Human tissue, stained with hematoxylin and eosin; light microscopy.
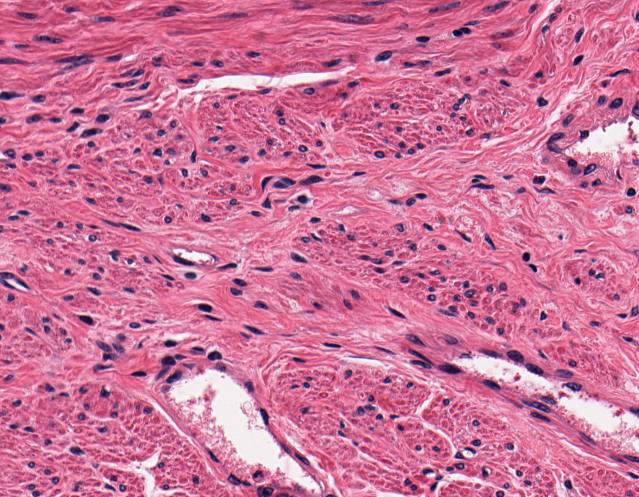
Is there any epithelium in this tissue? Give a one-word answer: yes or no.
No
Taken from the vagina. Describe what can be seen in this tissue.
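This field is built from bundles of smooth muscle, with bands of pink fibrous connective tissue between them. Along the top edge the fibres run horizontally, their elongated nuclei lying parallel. Lower down and in the centre, many bundles are cut across: small round nuclei sit inside polygonal cell profiles. The muscle cytoplasm is uniformly eosinophilic pink.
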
